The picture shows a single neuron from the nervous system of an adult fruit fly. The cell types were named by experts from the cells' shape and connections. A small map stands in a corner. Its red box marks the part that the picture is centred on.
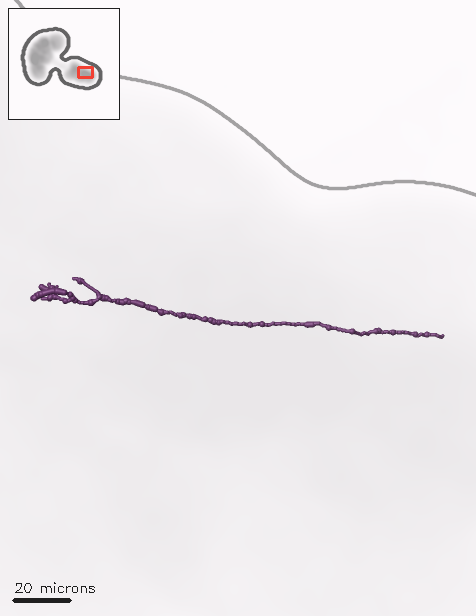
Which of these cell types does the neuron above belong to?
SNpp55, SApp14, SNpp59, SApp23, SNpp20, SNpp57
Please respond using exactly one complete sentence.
The cell type designation of this neuron is SNpp57.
